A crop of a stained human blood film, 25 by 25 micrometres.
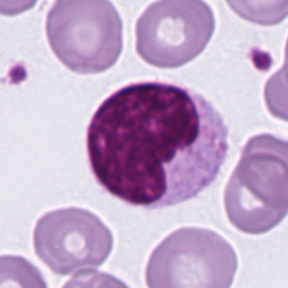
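Large granular lymphocyte, the nucleated cell at the centre of a stained peripheral blood smear. The nucleus has a notch on its lower right side and shows no visible nucleoli. The pale lilac cytoplasm holds fine pinkish-purple granules.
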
